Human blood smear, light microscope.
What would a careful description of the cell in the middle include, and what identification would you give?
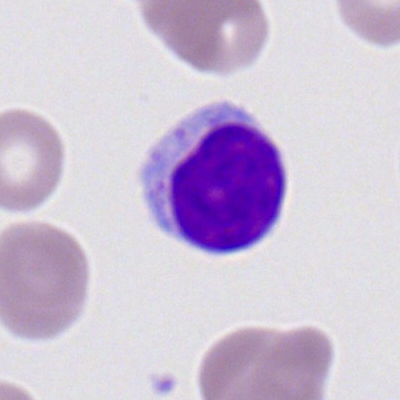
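Notice how dense the chromatin is, staining dark purple. The cytoplasm makes a crescent, mostly on the left of the nucleus, with a few fine reddish-purple granules in it. Up at the upper left the outline turns somewhat angular. That one's a lymphocyte.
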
